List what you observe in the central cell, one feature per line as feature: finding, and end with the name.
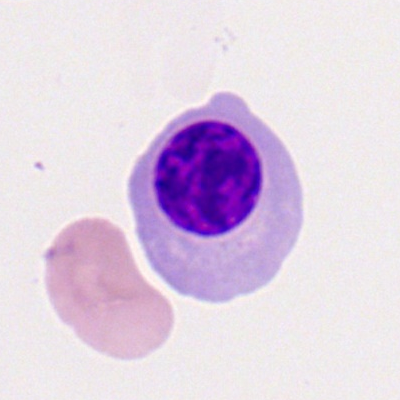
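Nucleus: off-centre, in the upper part of the cell
Nucleoli: none visible
Cytoplasm: plenty of it, widest below the nucleus
Granules: nothing distinct
Cell: erythroblast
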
